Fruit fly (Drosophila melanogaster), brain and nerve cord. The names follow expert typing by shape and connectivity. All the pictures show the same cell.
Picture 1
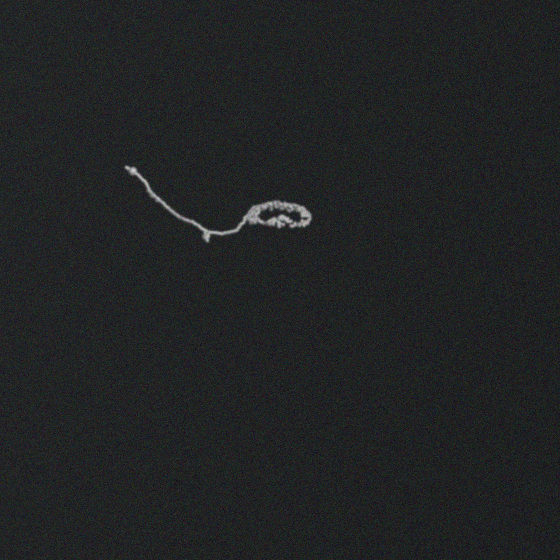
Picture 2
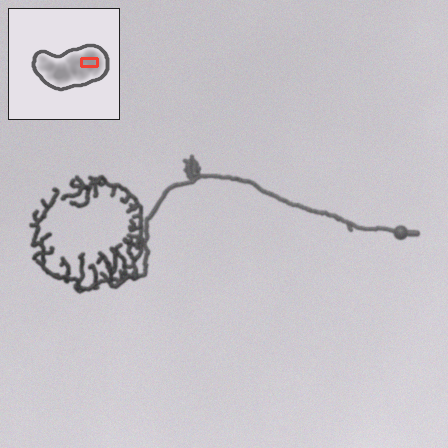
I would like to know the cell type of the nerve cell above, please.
ER5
